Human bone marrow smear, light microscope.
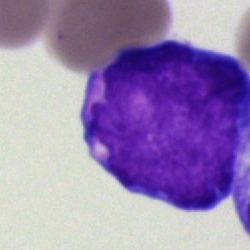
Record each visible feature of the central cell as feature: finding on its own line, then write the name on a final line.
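Chromatin: deep purple, finely granular, no coarse clumps
Nucleus: takes up nearly the whole cell
Cytoplasm: just a thin deep-blue rim at the edge
Left margin: small pale spots
Name: blast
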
